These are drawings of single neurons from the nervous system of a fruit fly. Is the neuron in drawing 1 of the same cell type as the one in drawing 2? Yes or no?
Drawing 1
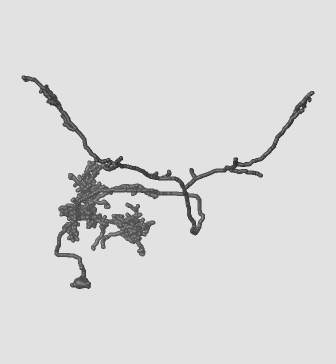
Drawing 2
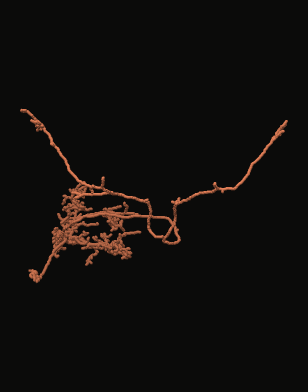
yes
